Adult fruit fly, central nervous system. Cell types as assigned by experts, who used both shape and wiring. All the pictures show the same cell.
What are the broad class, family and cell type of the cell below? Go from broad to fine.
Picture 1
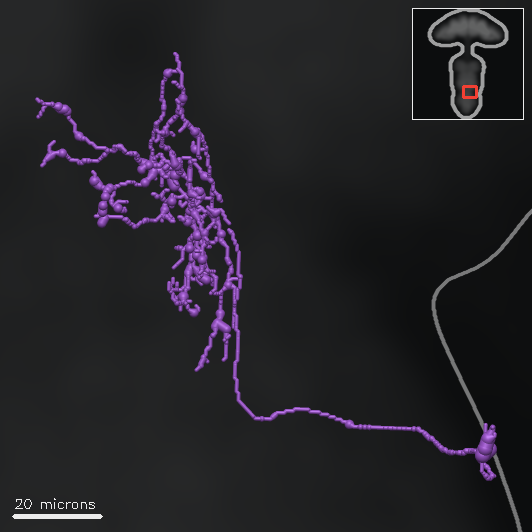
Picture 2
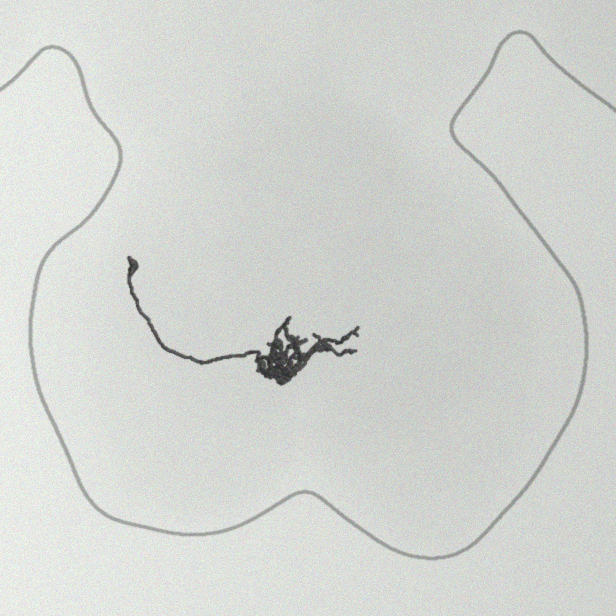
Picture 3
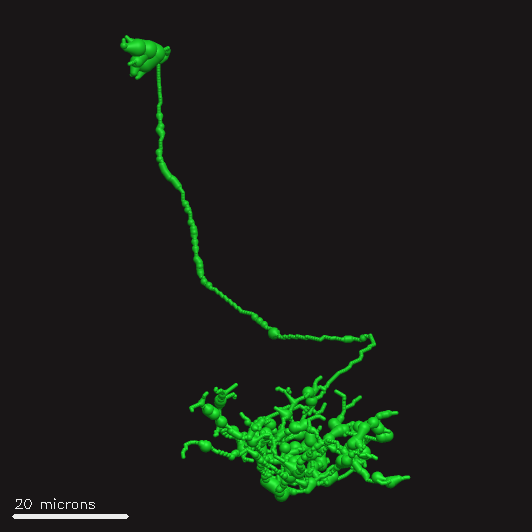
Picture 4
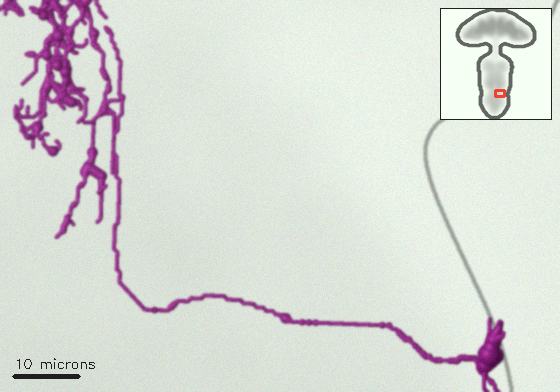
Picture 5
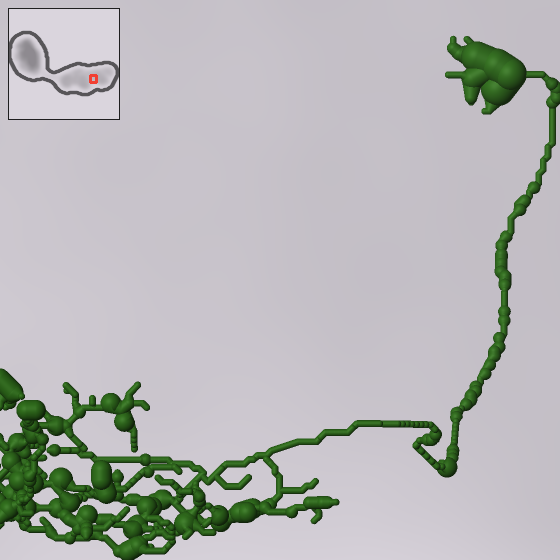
nerve-cord intrinsic neuron; hemilineage 09A; IN09A053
